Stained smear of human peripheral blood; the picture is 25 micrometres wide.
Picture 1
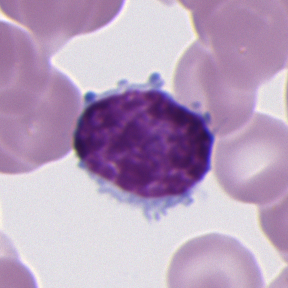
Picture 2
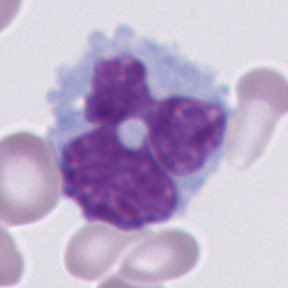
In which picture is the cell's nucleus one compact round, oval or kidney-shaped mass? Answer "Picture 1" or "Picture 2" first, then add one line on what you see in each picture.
Picture 1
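In picture 1: The nucleus is oval with a smooth outline and no lobes or indentation.
In picture 2: The nucleus is irregular and split into several broad lobes by deep clefts.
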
